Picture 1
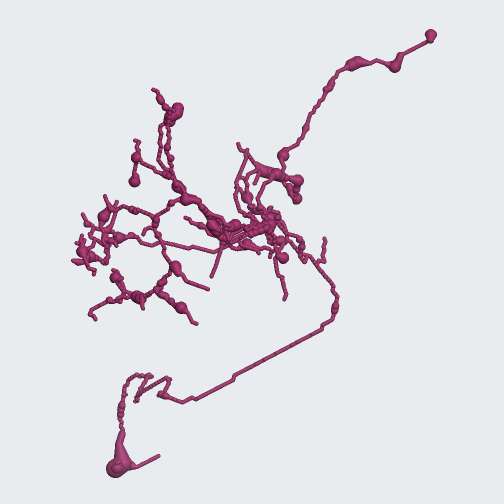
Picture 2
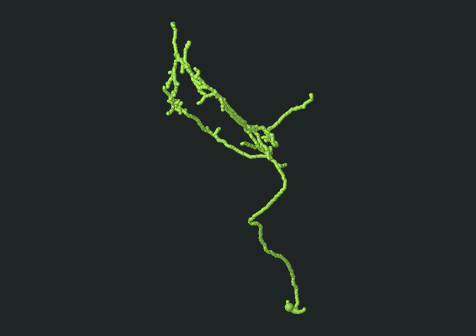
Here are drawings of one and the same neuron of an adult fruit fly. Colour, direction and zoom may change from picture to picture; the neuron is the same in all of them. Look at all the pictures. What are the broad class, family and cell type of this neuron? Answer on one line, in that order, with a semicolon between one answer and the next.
nerve-cord intrinsic neuron; hemilineage 14A; IN14A106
